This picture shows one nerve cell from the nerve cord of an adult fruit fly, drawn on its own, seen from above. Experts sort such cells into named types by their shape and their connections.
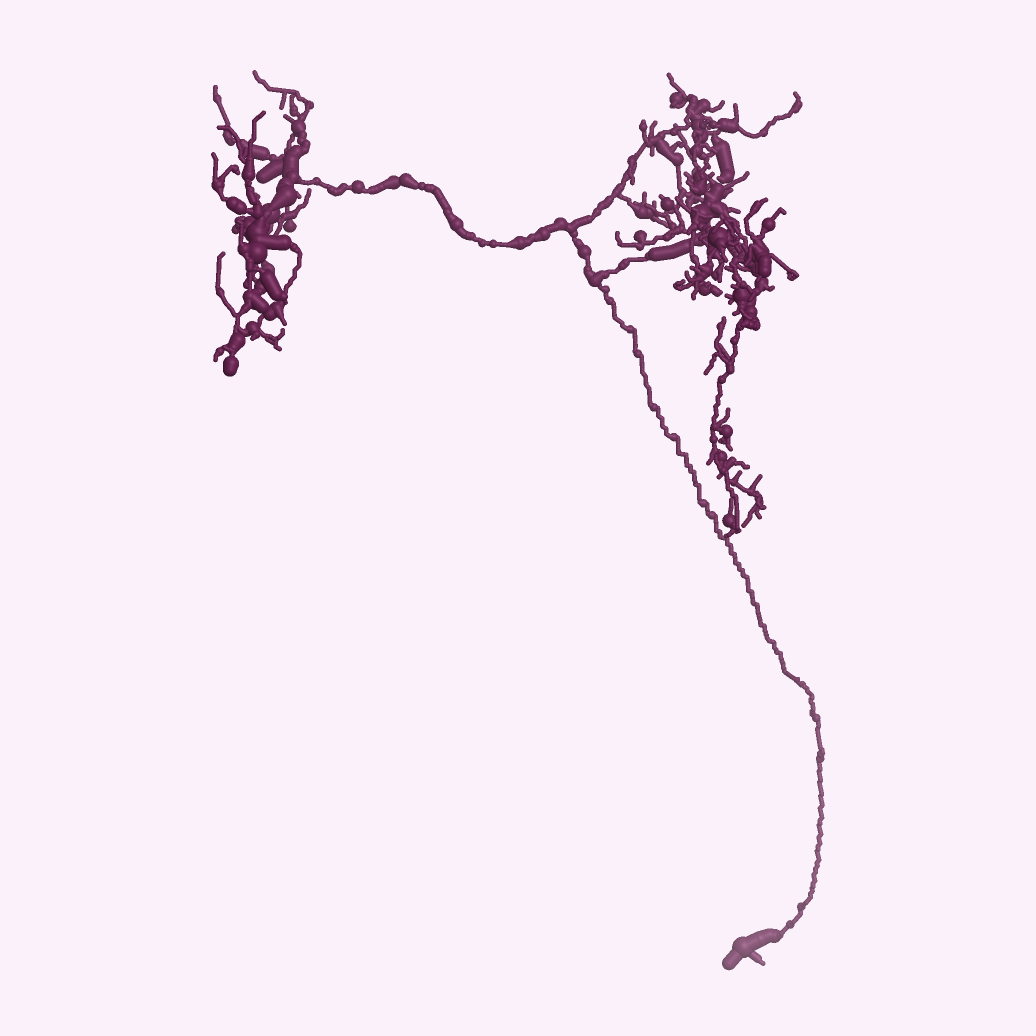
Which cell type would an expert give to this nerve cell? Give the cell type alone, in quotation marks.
"IN07B053"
